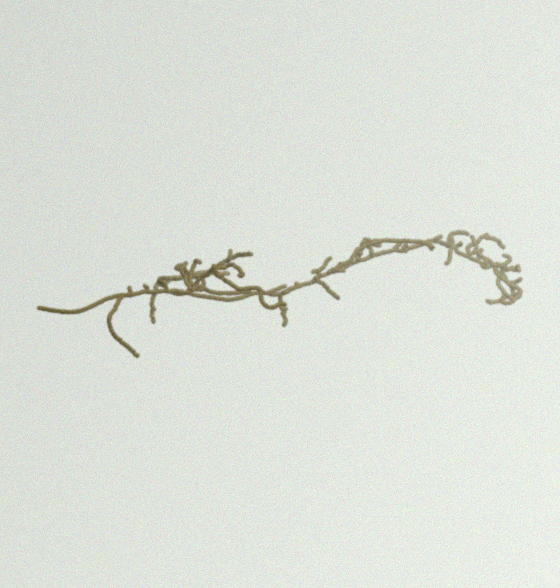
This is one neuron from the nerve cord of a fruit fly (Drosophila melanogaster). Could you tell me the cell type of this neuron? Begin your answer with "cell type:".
cell type: DNp48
